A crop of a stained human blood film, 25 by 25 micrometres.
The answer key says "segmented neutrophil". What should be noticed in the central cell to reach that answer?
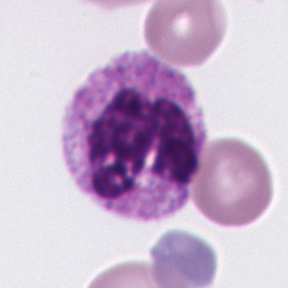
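First, the nucleus is divided into separate lobes rather than forming one mass. Its chromatin is dark purple and coarsely clumped.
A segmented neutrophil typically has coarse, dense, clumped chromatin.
So that clumping goes with a segmented neutrophil. I measure the cell at about 15 by 13 micrometres.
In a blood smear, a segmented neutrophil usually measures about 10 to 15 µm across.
Both of those figures fall within that span, so the size fits too. I can't make out any nucleoli in the nucleus. A red cell touches the right edge of the cell. None of these features goes against a segmented neutrophil.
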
